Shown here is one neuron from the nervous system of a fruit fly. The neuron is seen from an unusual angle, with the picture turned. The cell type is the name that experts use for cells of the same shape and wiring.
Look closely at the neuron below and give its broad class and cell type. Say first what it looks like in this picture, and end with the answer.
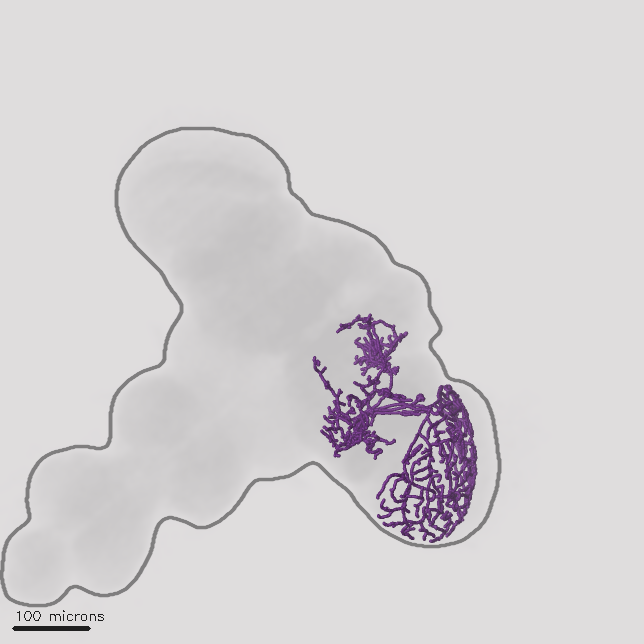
By the scale bar it is about 300 microns tall in this view. As drawn here it is taller than it is wide. Its broad class is visual centrifugal neuron. It is of cell type aMe17c.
